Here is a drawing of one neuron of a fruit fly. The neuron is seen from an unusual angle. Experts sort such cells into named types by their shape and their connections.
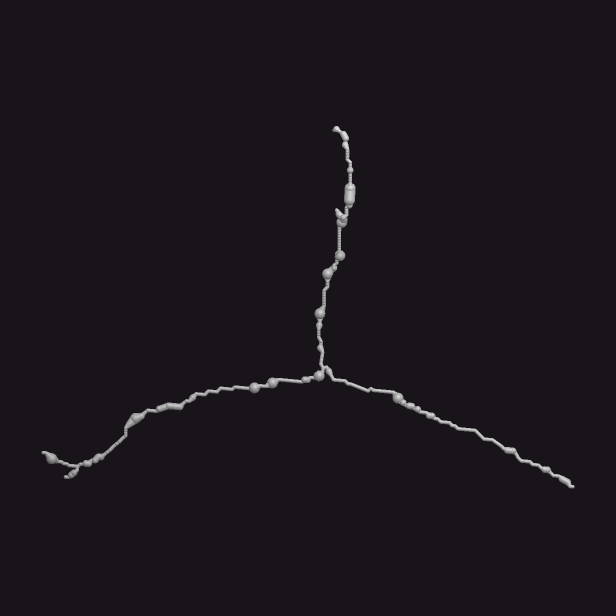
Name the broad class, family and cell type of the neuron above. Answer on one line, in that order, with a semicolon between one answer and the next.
sensory neuron entering the nerve cord; class mechanosensory proprioceptive; SNpp50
